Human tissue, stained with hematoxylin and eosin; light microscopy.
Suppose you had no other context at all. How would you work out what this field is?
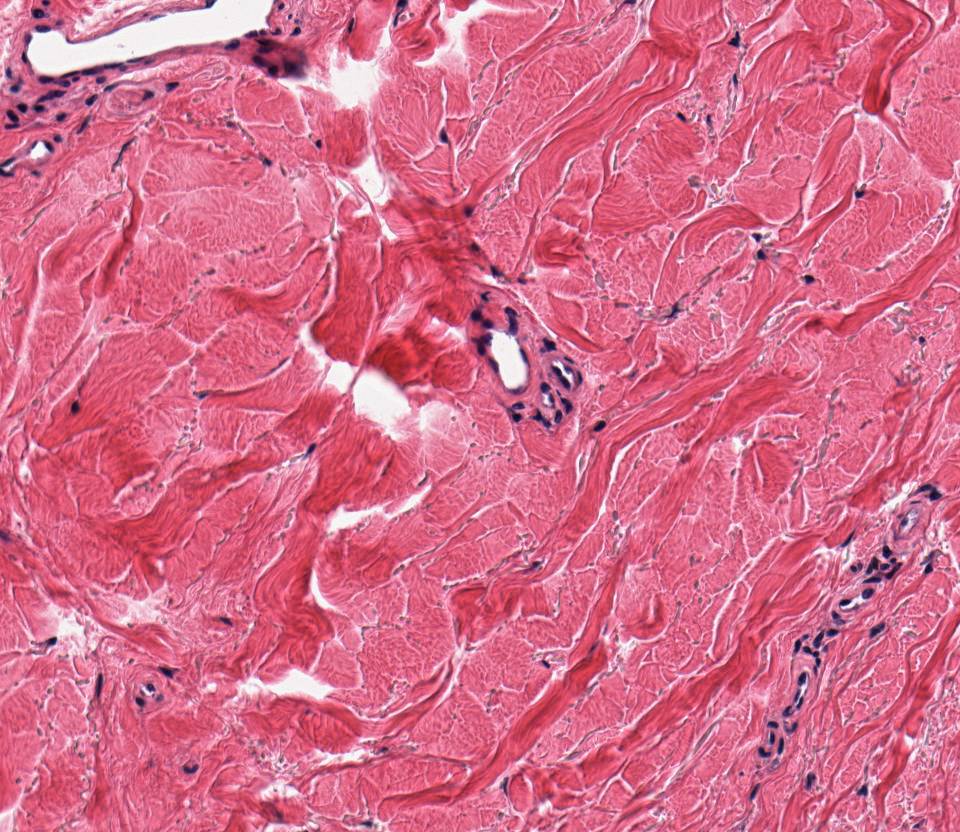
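It's dermis: densely packed pink fibre bundles fill the whole field, running in many directions and interlacing.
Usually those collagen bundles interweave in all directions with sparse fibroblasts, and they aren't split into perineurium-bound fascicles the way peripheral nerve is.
Nuclei here are sparse, just small dark dots and slivers. Top left, there's an elongated empty white lumen lined by a few dark nuclei.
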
